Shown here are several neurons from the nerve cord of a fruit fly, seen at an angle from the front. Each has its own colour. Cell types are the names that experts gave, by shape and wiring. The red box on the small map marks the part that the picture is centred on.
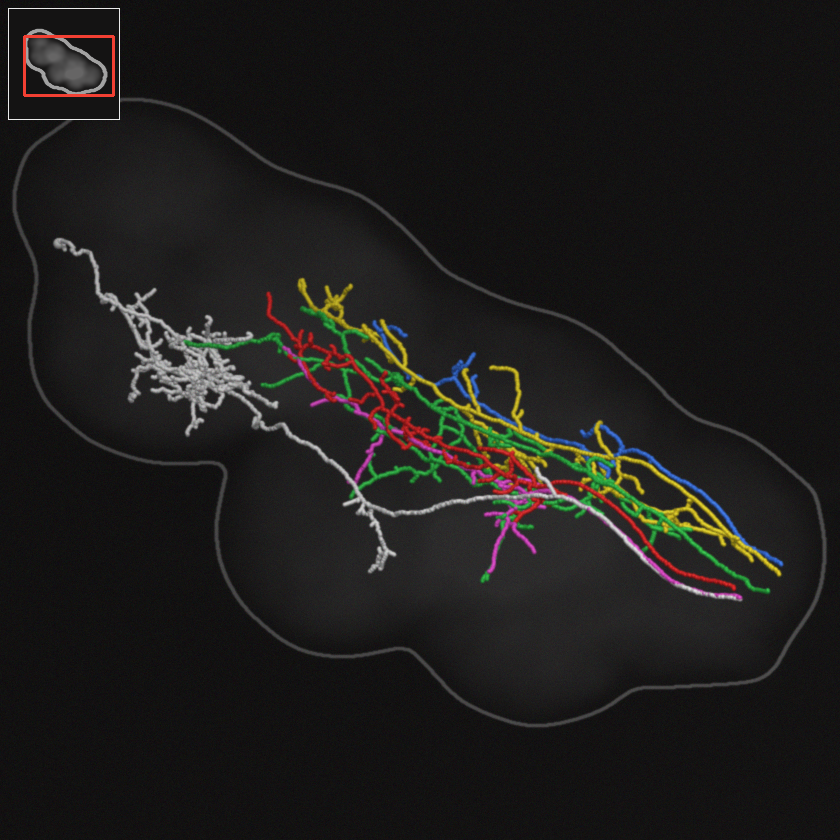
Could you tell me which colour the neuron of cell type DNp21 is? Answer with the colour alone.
red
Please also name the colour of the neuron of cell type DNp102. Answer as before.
yellow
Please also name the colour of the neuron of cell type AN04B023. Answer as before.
white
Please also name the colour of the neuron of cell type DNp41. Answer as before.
magenta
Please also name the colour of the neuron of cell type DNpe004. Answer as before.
blue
